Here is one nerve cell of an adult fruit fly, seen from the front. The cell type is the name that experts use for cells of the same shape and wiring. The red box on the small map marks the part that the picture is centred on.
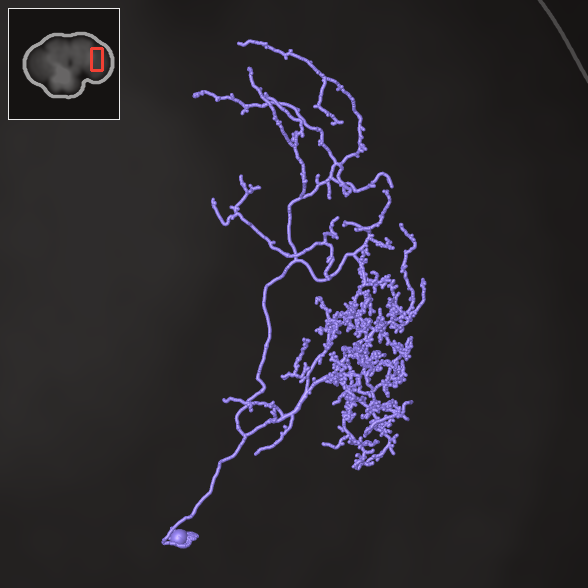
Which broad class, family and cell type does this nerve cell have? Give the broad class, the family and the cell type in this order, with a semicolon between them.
optic-lobe intrinsic neuron; LPi; LPi3b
